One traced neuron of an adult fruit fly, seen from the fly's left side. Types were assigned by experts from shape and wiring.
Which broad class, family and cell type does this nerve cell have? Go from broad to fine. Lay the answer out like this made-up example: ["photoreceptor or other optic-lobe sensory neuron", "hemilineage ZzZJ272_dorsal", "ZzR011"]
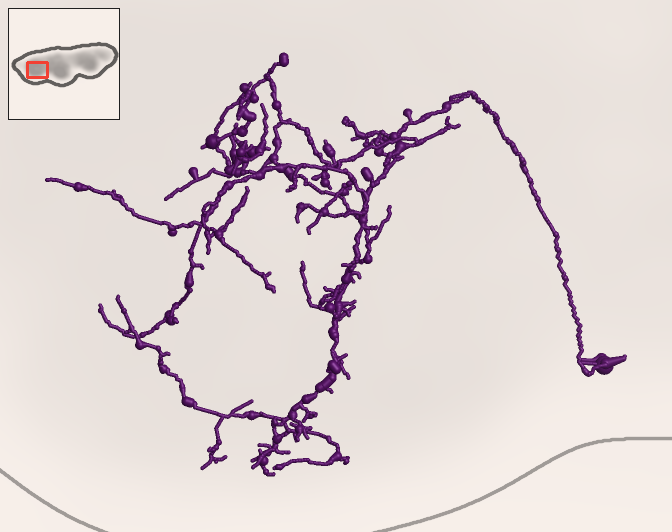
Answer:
["nerve-cord intrinsic neuron", "hemilineage 12B", "IN12B062"]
